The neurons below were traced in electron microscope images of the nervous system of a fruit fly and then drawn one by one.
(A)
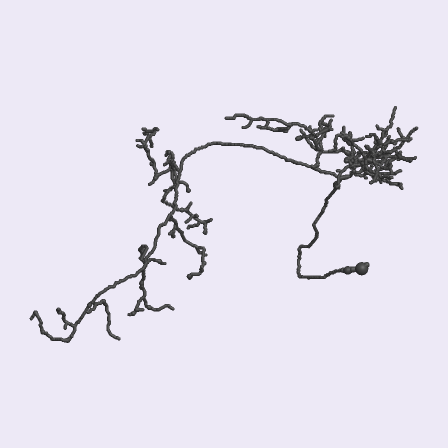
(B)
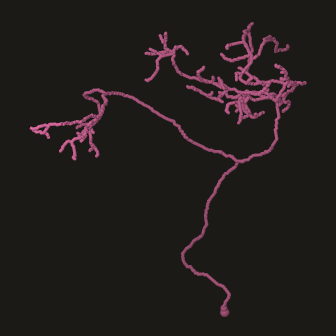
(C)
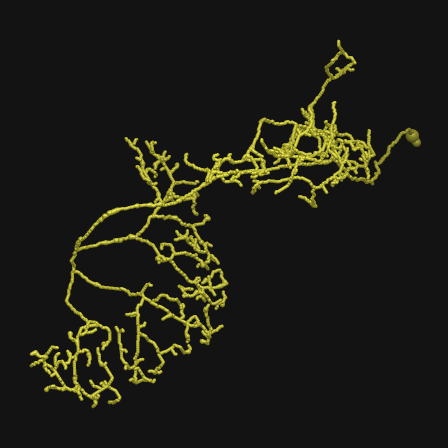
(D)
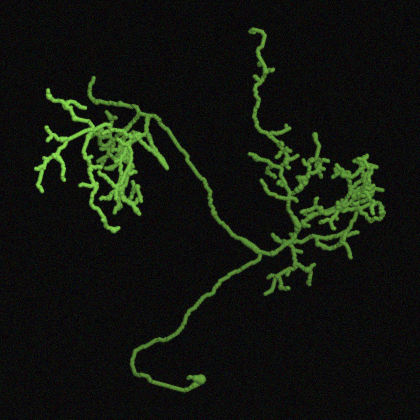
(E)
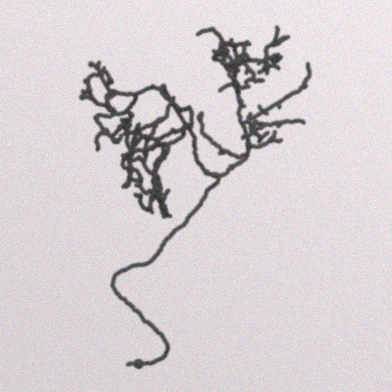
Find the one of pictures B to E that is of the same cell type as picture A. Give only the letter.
D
